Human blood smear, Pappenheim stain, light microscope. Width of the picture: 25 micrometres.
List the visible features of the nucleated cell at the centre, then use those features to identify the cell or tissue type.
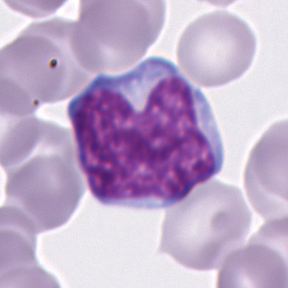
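Start with the outline: it is irregular and angular rather than smoothly round, and the cell is about 14 micrometres across. The nucleus fills about 70% of the cell's area and has a single deep V-shaped notch opening toward the top of the picture. Its chromatin is dark purple and coarsely clumped, with paler spaces between the clumps. The cytoplasm is only a narrow pale blue rim, widest in that notch at the top of the nucleus. This cell is a typical lymphocyte.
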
